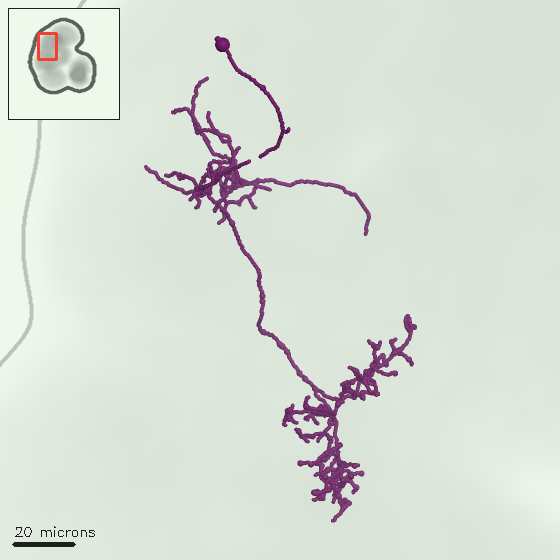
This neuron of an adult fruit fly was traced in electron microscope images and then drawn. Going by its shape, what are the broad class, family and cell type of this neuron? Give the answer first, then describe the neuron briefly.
Its broad class is central-brain intrinsic neuron. Its family is hemilineage DL1_dorsal. It is of cell type FB2G_a. Its cell body lies at the top of the picture. From top to bottom in the picture it spans about 160 microns. The picture shows dozens of branch ends.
